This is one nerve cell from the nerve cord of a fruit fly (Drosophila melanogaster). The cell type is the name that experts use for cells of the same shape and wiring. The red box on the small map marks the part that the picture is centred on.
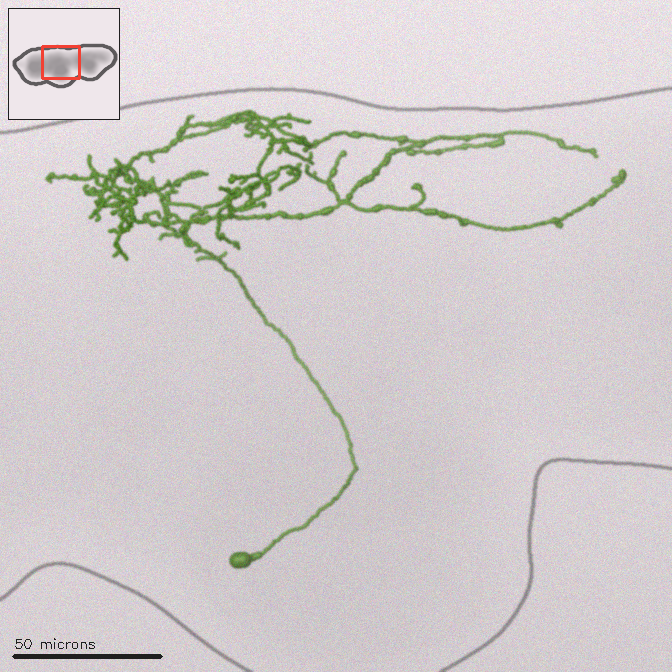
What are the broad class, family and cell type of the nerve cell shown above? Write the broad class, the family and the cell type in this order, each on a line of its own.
nerve-cord intrinsic neuron
hemilineage 06B
IN06B074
